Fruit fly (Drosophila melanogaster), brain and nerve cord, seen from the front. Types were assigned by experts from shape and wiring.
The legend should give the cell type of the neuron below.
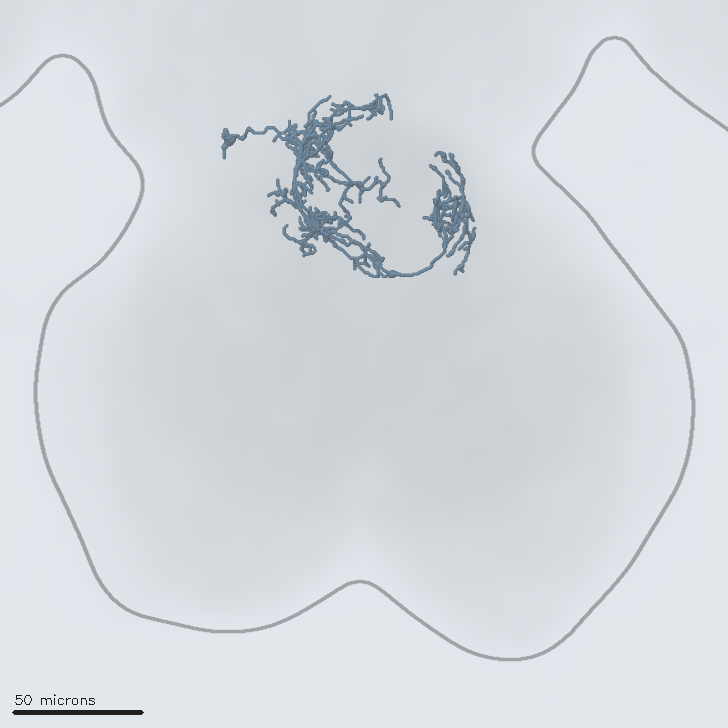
IN01A045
